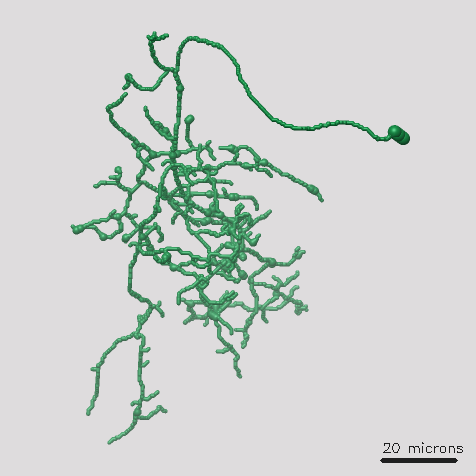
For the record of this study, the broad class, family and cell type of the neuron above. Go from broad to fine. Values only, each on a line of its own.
central-brain intrinsic neuron
hemilineage AOTUv1_medial
LAL043_c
